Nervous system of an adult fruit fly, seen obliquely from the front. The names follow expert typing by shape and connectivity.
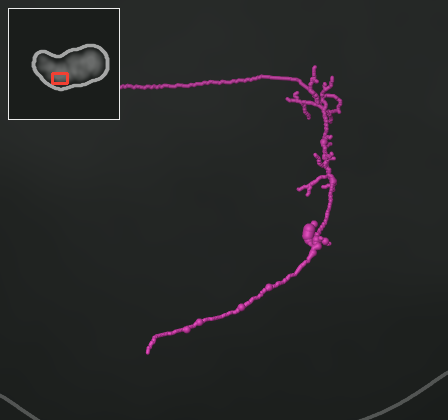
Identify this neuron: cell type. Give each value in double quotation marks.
"C2"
